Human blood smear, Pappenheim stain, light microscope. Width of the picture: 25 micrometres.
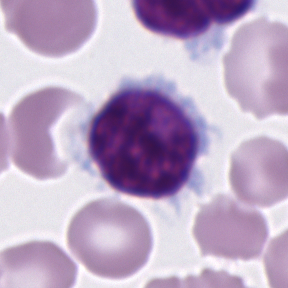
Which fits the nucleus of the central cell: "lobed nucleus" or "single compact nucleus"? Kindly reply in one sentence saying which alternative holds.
This cell has an undivided, compact nucleus that is round, oval or kidney-shaped.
